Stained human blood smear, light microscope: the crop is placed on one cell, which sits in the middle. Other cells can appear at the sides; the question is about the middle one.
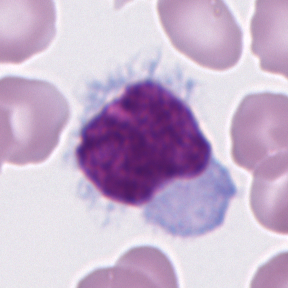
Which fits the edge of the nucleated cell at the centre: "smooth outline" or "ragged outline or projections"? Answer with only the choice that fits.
Ragged outline or projections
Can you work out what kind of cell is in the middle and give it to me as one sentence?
The cell of interest, in the center, is a hairy cell.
